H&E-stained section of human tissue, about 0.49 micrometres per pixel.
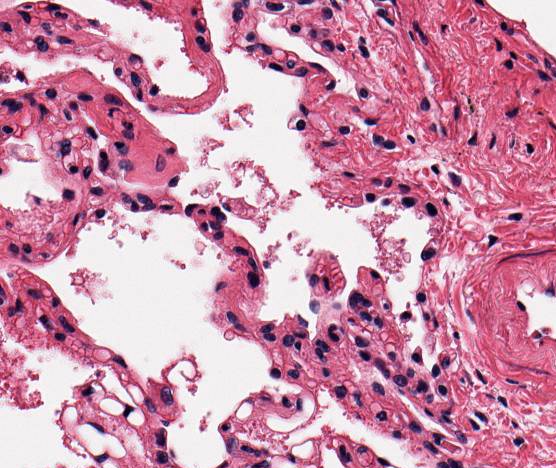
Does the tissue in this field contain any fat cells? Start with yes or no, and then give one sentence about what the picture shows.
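No. No fat cells are present anywhere in the field.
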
